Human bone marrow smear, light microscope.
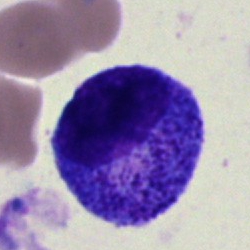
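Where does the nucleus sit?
Off-centre, up in the upper left part of the cell.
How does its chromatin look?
Dense, and it stains dark purple.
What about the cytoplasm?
It's crowded with coarse dark purple granules, and just below the nucleus a paler pinkish-lilac area shows between them.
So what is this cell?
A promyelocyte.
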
